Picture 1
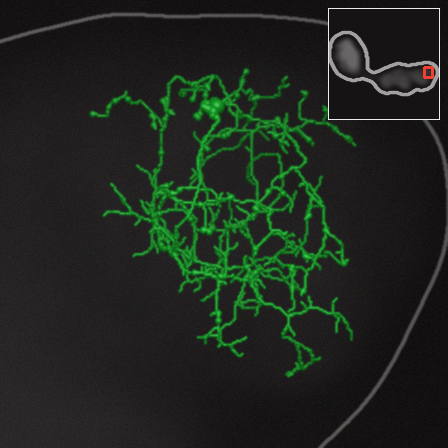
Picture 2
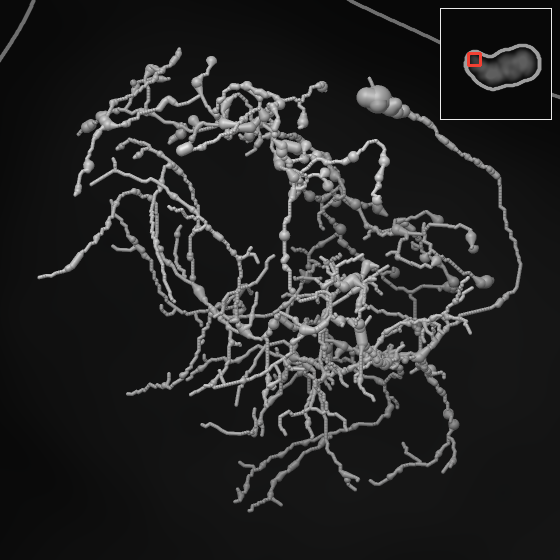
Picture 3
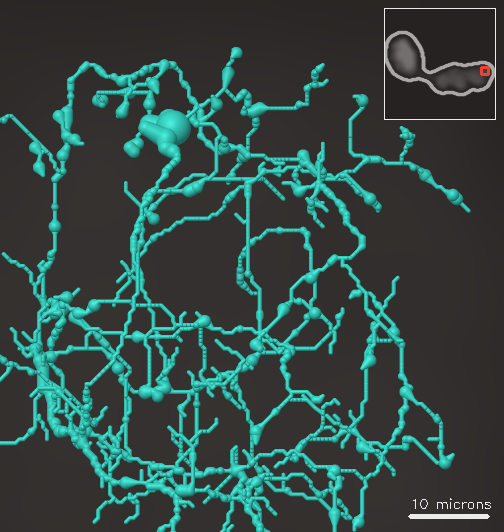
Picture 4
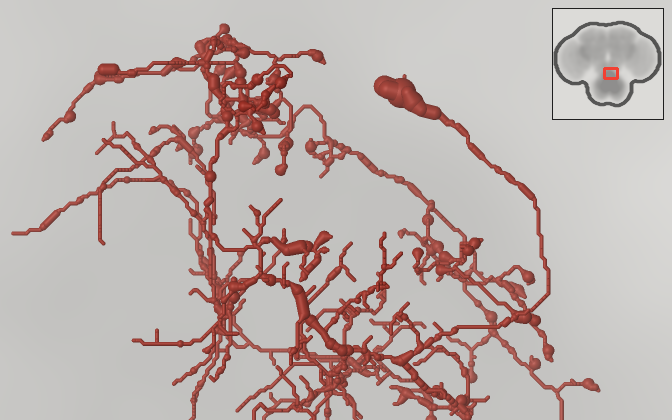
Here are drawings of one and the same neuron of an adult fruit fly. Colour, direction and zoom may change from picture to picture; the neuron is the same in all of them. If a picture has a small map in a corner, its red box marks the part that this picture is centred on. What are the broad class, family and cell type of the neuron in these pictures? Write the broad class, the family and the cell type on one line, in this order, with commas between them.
nerve-cord intrinsic neuron, hemilineage 19B, IN19B078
